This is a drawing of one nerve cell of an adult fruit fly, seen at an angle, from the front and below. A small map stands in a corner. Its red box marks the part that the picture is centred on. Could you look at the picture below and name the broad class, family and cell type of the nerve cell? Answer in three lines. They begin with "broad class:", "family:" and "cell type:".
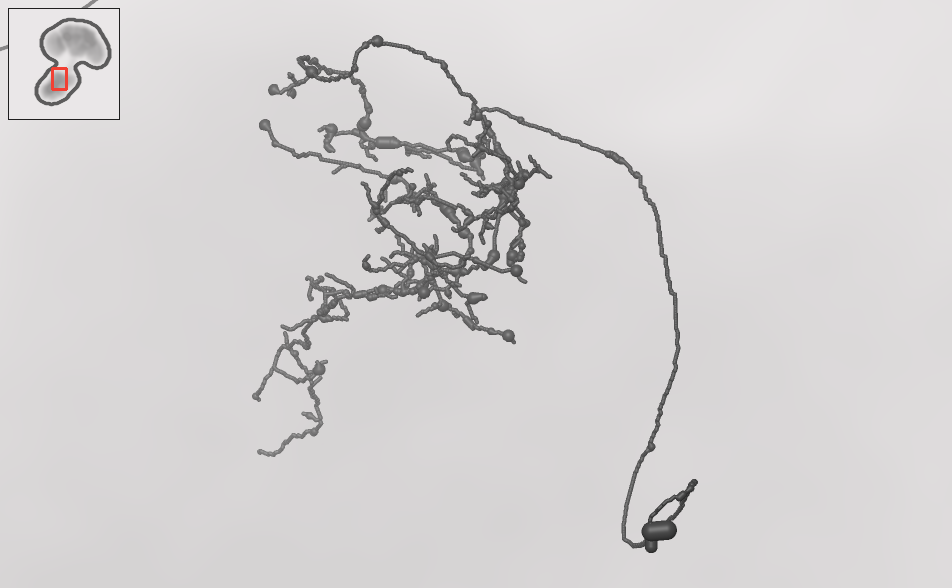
broad class: nerve-cord intrinsic neuron
family: hemilineage 02A
cell type: IN02A048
